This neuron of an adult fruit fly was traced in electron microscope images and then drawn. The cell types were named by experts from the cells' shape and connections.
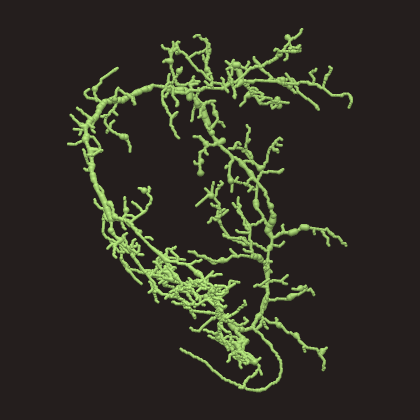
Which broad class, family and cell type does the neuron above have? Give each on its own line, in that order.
nerve-cord intrinsic neuron
hemilineage 13A
IN13A025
